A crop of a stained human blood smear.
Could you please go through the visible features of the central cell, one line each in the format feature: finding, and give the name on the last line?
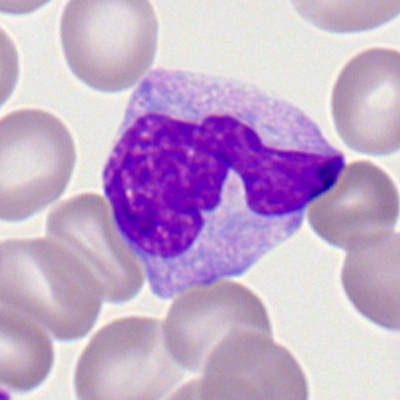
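Nucleus: single folded, curved mass; deep notch opening downward
Right end: tapers, reaches cell edge
Chromatin: loose, lacy, not densely clumped
Cytoplasm: fine, faint dusty granularity; no coarse granules
Name: monocyte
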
